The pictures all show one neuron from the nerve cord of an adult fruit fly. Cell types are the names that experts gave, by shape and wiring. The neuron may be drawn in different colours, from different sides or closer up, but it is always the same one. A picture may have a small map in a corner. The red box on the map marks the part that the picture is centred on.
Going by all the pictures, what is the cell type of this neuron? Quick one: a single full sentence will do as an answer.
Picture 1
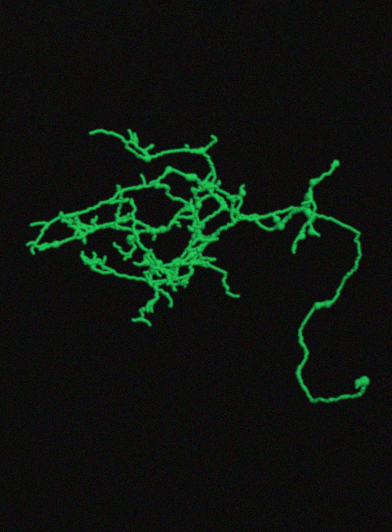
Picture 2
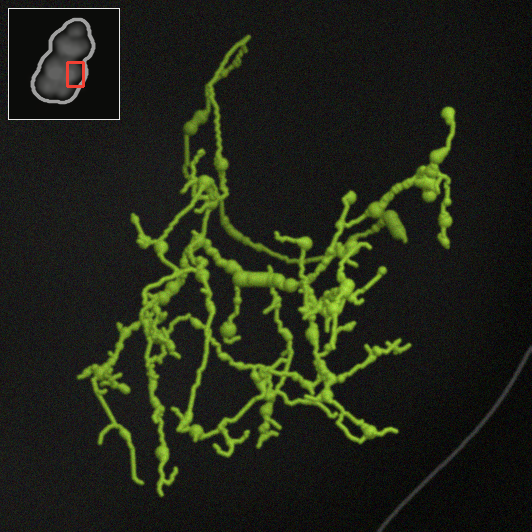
The cell type for the neuron is IN20A.22A058.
